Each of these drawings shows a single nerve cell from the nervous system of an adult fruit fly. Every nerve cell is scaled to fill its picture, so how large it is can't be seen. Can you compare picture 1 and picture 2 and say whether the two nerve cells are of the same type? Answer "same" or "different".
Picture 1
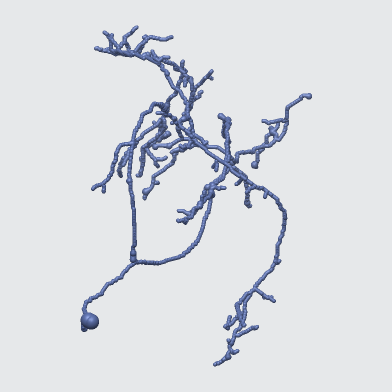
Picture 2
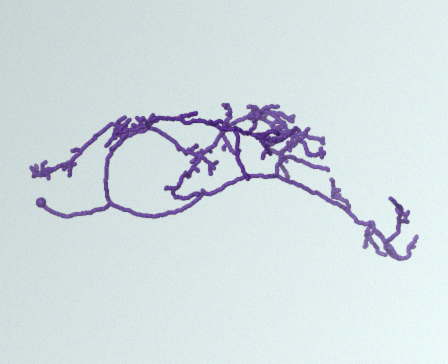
different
